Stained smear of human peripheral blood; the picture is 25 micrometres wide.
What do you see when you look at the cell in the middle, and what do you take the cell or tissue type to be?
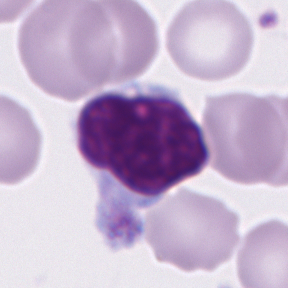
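A single unsegmented nucleus, without lobes, measures about 11 by 9 micrometres. Around most of it, the cytoplasm is scant and forms only a thin rim. Below the nucleus, the cytoplasm extends downward as a tail-like projection, and fine purple granules cluster at the lower end of this tail. This cell is a typical lymphocyte.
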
